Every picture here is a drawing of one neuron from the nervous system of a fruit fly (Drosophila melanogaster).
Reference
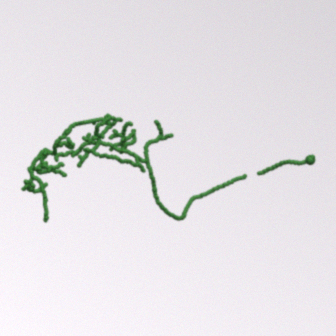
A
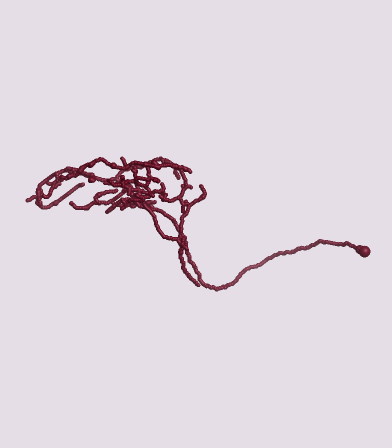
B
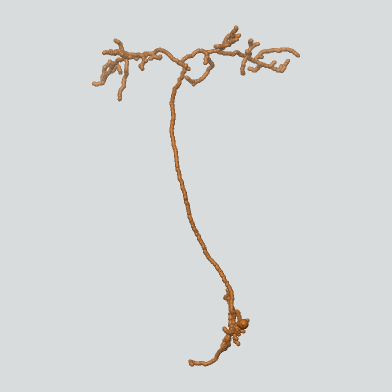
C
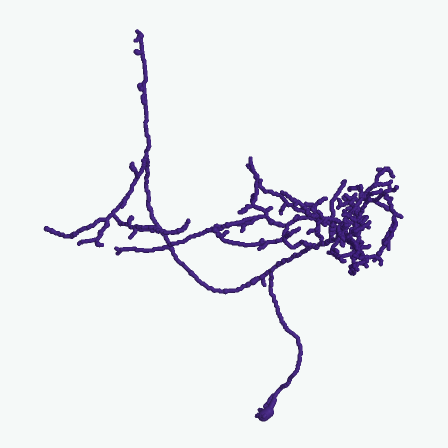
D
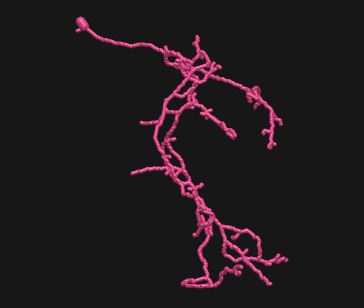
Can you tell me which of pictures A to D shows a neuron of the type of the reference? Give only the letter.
A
